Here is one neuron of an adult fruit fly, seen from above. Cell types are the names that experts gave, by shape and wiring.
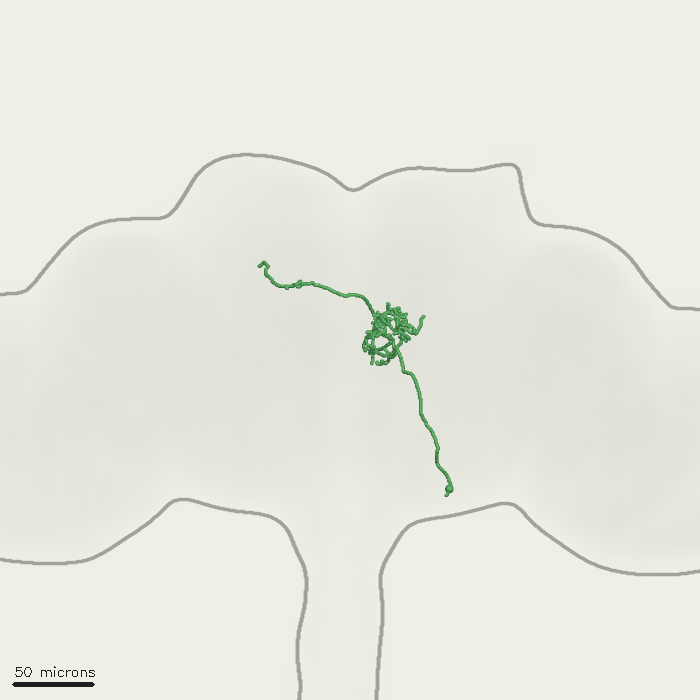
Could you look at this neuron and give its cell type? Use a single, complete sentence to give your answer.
To the cell type FC2C belongs this neuron.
